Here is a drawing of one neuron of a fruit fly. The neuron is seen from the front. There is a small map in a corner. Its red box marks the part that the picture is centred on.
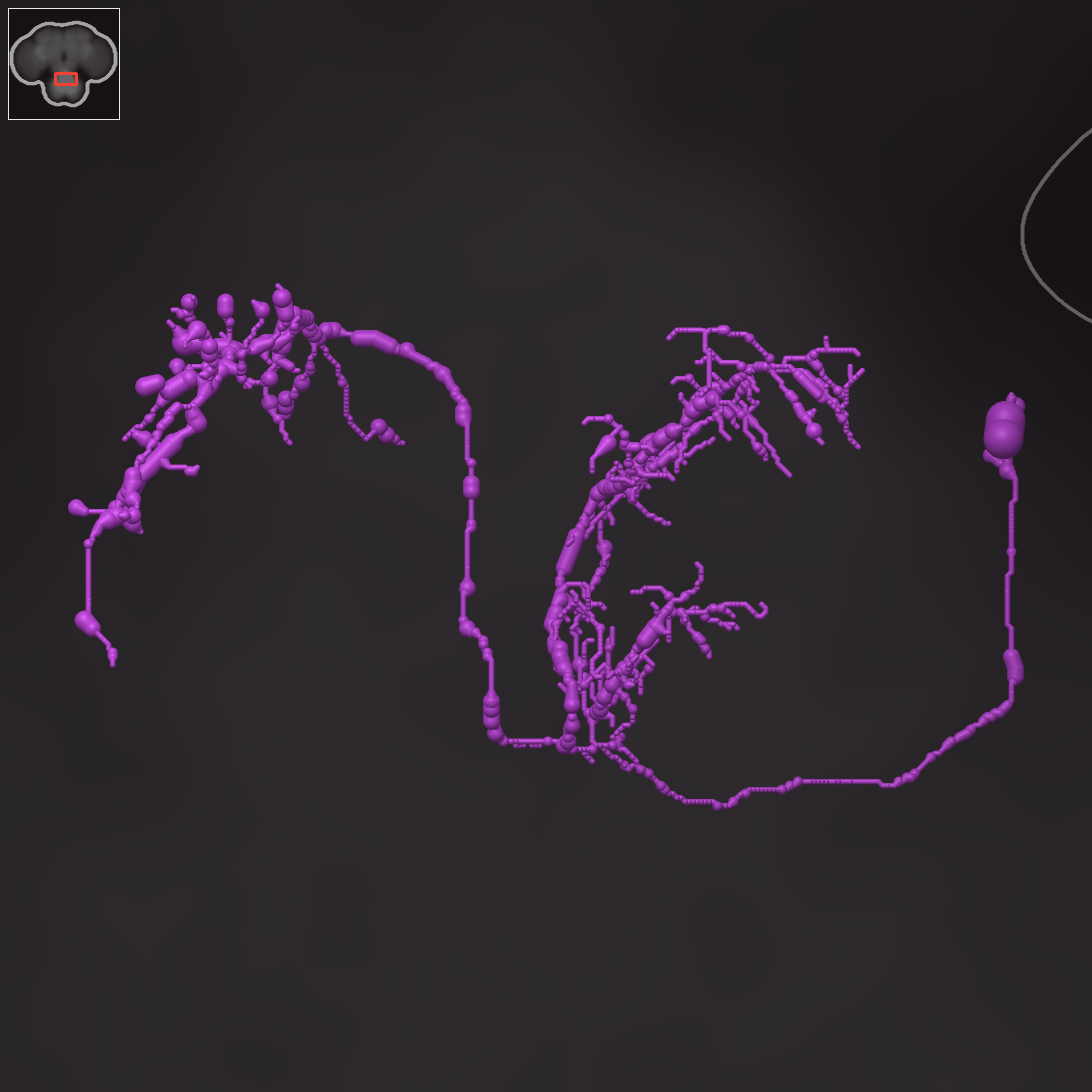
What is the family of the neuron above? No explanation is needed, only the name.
hemilineage 18B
